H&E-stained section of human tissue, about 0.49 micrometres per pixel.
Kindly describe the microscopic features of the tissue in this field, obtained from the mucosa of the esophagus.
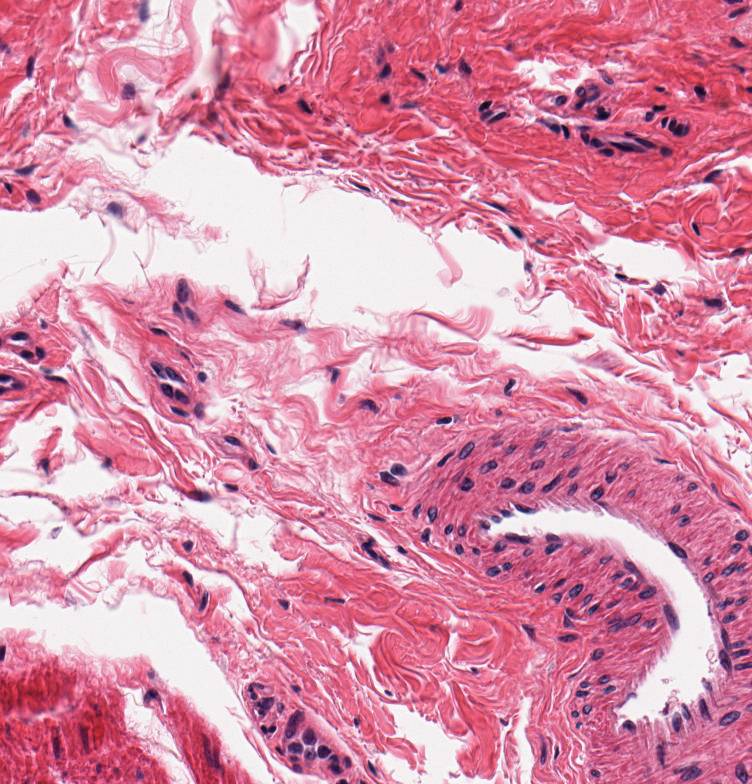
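Loose connective tissue of wavy pink collagen fibres and scattered spindle-shaped nuclei occupies the centre. At lower right, a curved band of cells with elongated nuclei borders a crescent-shaped empty slit. The field contains no fat cells.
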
